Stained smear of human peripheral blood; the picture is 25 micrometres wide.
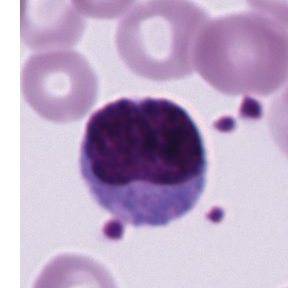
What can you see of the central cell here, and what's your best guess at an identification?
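Nice round, smooth outline on this one. There's a shallow notch right in the middle of the nucleus's upper border. In the cytoplasm you get fine violet granules, and no vacuoles at all. So that's a monocyte.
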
